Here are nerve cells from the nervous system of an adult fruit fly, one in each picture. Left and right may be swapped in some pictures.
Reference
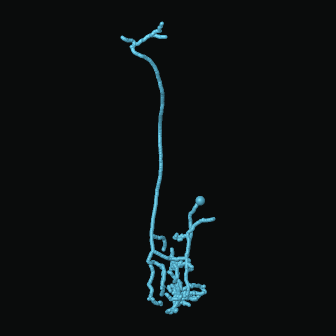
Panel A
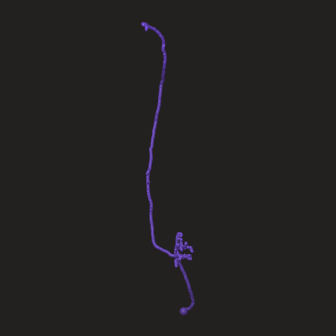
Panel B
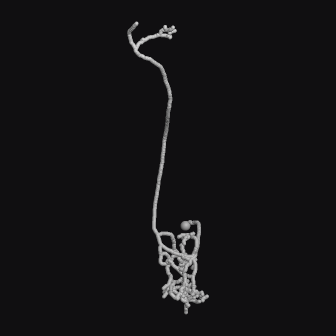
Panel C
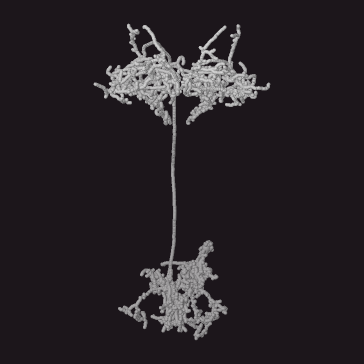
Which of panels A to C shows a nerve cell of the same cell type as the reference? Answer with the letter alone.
B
